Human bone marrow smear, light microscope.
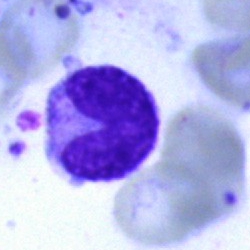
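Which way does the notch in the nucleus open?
Toward the left, and the notch is deep.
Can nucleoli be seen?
None are visible in the nucleus.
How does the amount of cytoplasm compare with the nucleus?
It is scant, and it holds no coarse granules.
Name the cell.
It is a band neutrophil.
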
